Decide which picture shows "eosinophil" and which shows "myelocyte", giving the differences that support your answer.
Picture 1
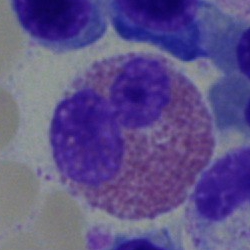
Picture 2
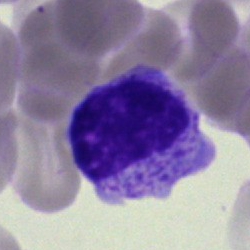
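In picture 1 the cell is an eosinophil, and in picture 2 it is a myelocyte. The eosinophil's outline is round, while the myelocyte's is irregular, with an angular, scalloped edge along its lower right.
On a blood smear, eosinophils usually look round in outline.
Both nuclei are dark: the eosinophil's chromatin stains deep purple, and the myelocyte's is dense and dark purple with a few small paler patches.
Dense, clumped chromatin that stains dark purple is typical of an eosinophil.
No clearly outlined nucleolus is seen in the myelocyte nucleus.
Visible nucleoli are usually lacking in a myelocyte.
The eosinophil has abundant cytoplasm, whereas the myelocyte's cytoplasm forms only a crescent on the lower right side of its nucleus and is pale lilac-blue.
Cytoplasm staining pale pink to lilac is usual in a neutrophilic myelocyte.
A few loose granules lie just outside the eosinophil at its lower left edge, and red cells press against the myelocyte on its upper and left sides.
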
